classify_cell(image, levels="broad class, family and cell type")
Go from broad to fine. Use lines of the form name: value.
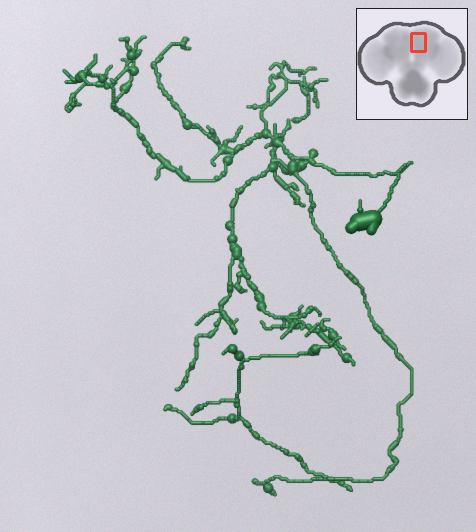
broad class: central-brain intrinsic neuron
family: hemilineage CREa2_ventral
cell type: CRE016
